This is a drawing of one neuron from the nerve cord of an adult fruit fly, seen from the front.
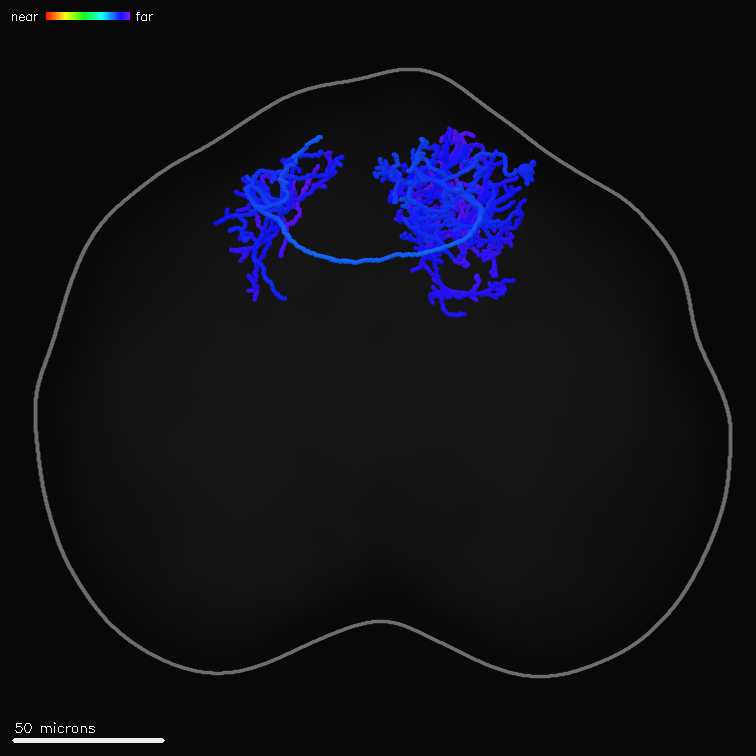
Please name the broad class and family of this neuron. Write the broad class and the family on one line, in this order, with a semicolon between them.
nerve-cord intrinsic neuron; hemilineage 01A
